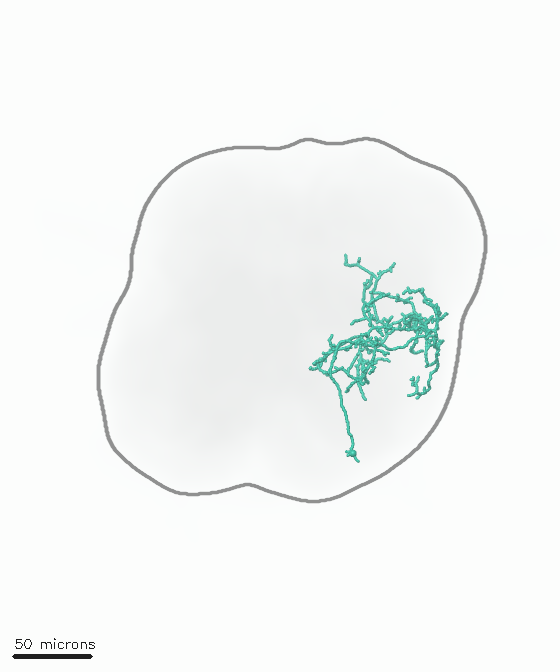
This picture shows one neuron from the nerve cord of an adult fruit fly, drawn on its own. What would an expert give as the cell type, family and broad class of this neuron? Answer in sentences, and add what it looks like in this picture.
The cell type is IN03A030. The family is hemilineage 03A. Its broad class is nerve-cord intrinsic neuron. From top to bottom in the picture it spans about 140 microns. As drawn here it is taller than it is wide.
